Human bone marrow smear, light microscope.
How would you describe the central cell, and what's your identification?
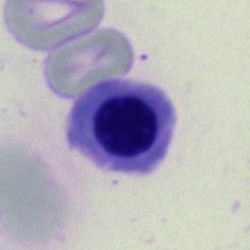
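Nucleus first: no nucleoli are visible in it. Cytoplasm next: it is blue-purple and forms a moderately wide rim all around the nucleus. Granules: none are seen in the cytoplasm. The cell is an erythroblast.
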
